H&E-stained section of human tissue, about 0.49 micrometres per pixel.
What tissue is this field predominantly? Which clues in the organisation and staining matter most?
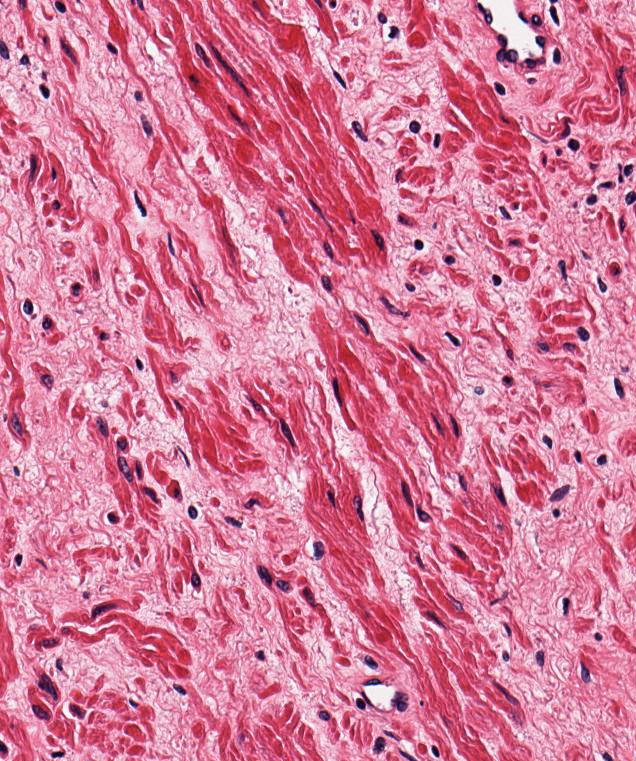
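Fibromuscular stroma is the predominant tissue. Bundles of elongated cells cross the field diagonally from upper left to lower right, their cytoplasm deeply eosinophilic and darker red than the surrounding stroma, their nuclei elongated and parallel to the bundles' long axis.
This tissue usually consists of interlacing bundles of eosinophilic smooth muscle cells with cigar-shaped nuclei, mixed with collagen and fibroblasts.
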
